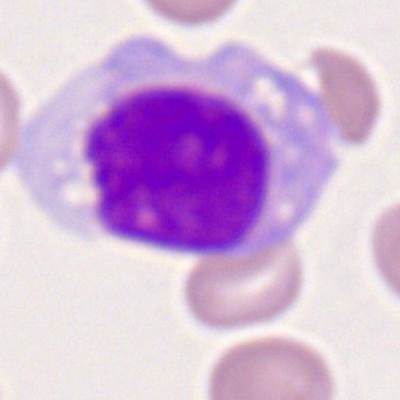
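Monocyte, central cell. Outline irregular, rounded bulges along upper edge. Deep purple chromatin with several small paler spots scattered through it. Several small clear vacuoles in cytoplasm; no coarse coloured granules.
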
